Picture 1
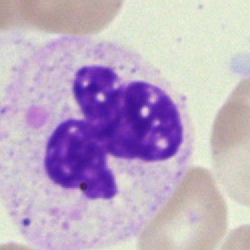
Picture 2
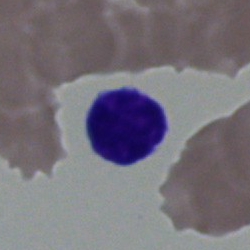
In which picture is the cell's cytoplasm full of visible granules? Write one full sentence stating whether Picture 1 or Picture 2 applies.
It is in picture 1 that the cytoplasm holds many visible granules.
